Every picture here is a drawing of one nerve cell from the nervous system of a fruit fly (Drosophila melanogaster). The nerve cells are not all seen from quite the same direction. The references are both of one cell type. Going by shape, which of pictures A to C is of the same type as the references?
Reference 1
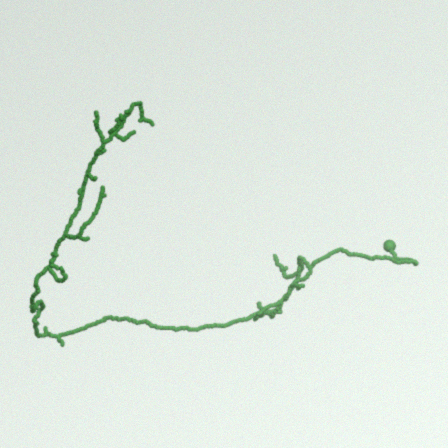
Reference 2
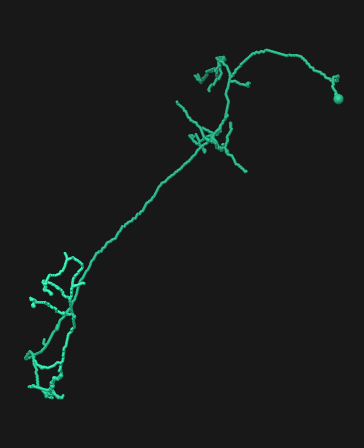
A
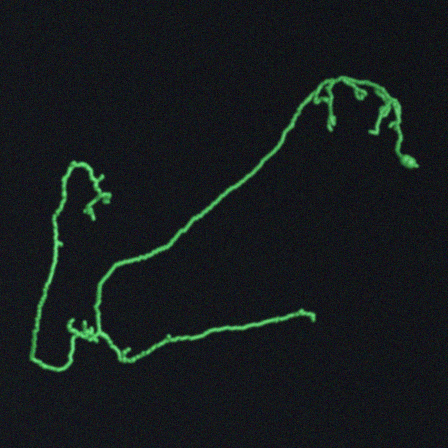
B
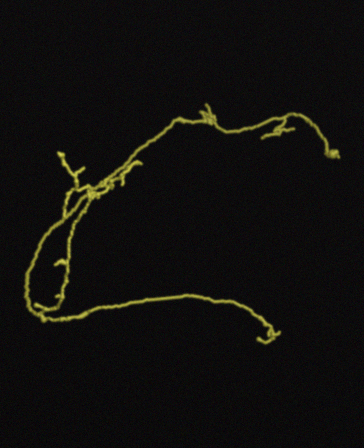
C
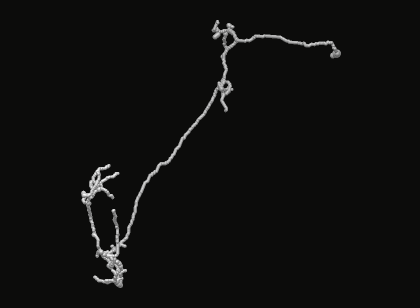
C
